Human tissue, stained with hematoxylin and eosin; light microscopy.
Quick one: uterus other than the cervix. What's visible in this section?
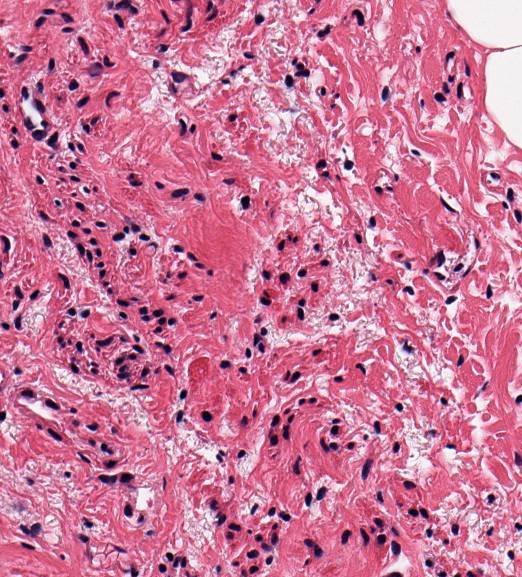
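Strongly eosinophilic, wavy pink collagen bundles run in many directions throughout the field, with no orderly arrangement. The scattered nuclei are small, dark, and oval to spindle-shaped. Most of these nuclei lack clearly visible surrounding cytoplasm.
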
